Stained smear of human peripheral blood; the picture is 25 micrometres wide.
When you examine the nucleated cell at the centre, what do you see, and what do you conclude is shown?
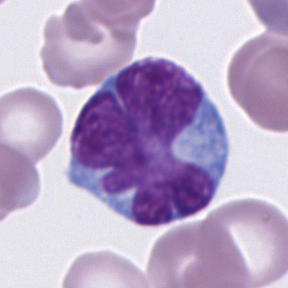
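To begin, the cell is about 14 micrometres across, its nucleus filling about 70% of the area. Next, the chromatin is moderately dense and patchy, lighter streaks lying between purple clumps. The cytoplasm is widest on the right, within a notch of the nucleus, and shows no clear vacuoles. Finally, the outline is smooth, without surface projections. The cell is a myeloblast.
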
